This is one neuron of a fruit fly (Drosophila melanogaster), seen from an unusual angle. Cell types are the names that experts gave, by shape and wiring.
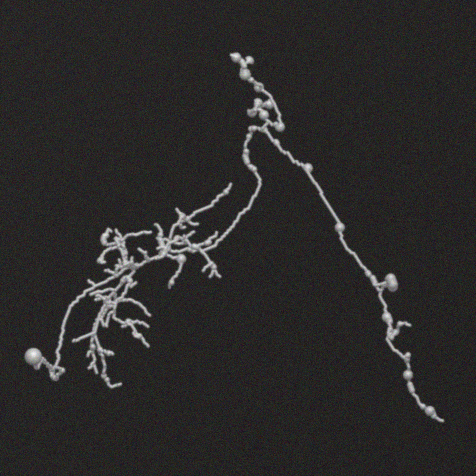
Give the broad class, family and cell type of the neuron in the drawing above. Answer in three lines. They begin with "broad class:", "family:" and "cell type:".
broad class: central-brain intrinsic neuron
family: class CX
cell type: FS1A_a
